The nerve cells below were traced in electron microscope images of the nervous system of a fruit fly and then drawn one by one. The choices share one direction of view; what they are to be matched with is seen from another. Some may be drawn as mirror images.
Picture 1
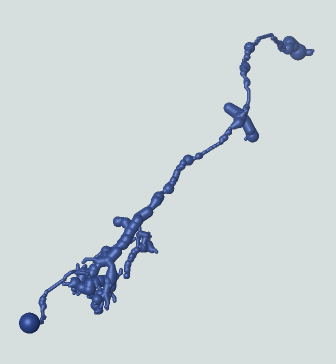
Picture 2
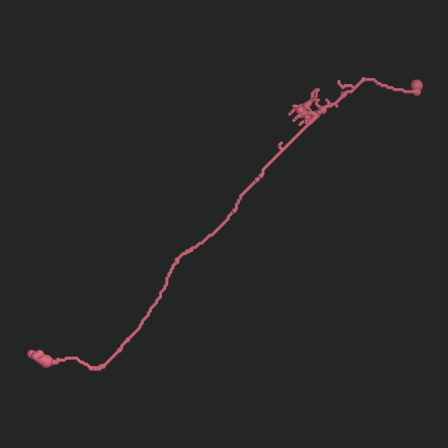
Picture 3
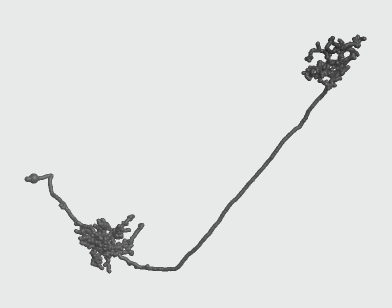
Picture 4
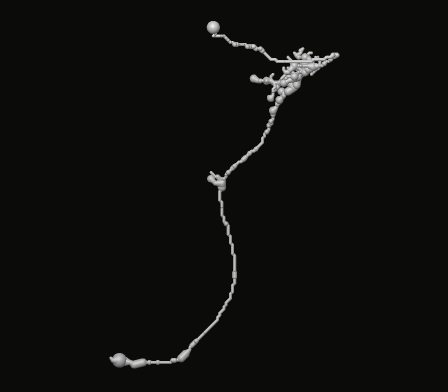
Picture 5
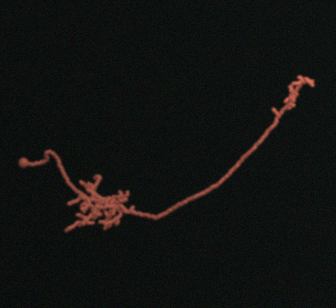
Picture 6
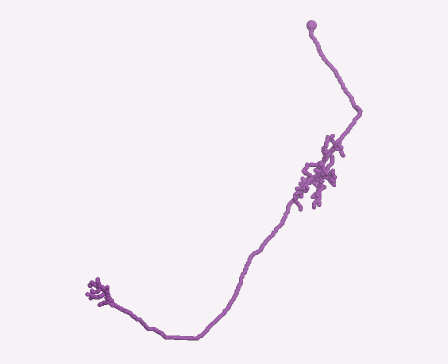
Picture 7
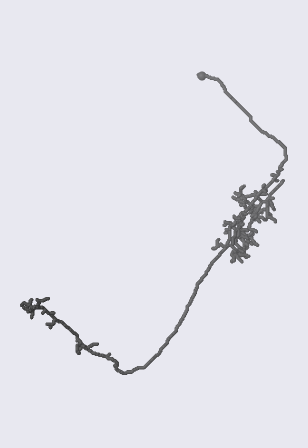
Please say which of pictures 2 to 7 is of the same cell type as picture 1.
Picture 4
